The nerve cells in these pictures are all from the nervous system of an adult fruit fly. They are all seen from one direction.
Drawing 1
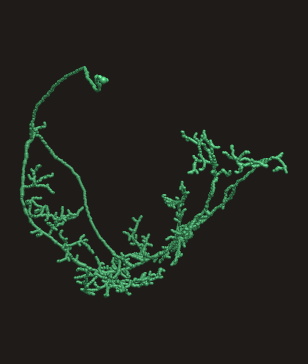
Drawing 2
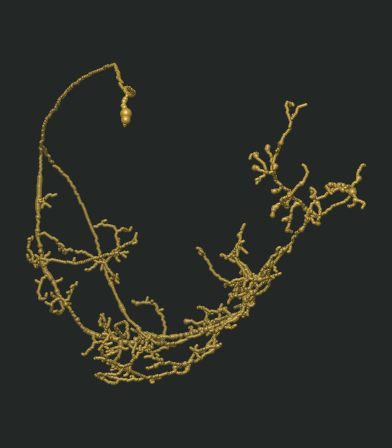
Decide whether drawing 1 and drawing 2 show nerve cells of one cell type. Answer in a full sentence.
They are of the same cell type.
